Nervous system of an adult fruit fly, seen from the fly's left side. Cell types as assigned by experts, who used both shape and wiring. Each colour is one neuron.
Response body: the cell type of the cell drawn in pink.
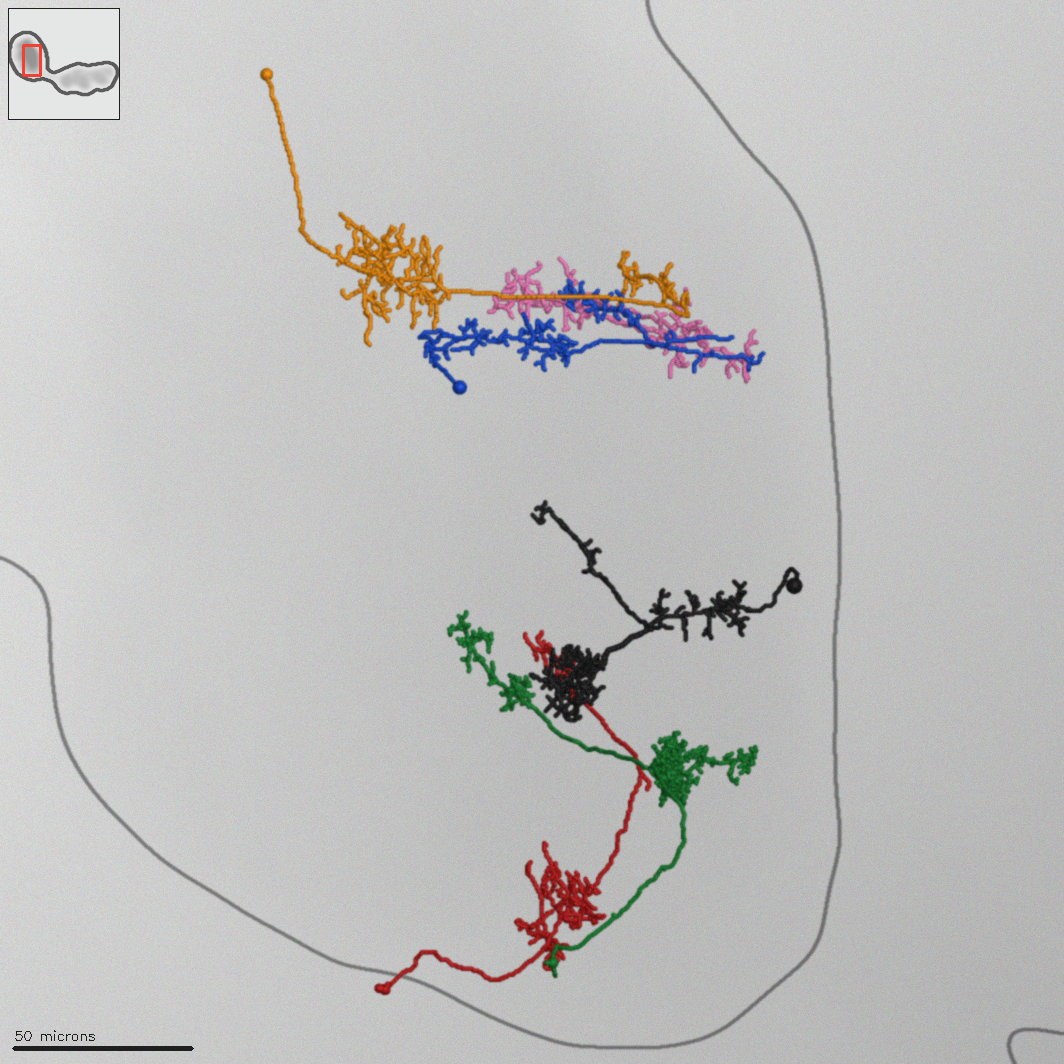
TmY17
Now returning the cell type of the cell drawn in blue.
TmY5a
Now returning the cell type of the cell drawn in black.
Y3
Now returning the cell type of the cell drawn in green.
TmY20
